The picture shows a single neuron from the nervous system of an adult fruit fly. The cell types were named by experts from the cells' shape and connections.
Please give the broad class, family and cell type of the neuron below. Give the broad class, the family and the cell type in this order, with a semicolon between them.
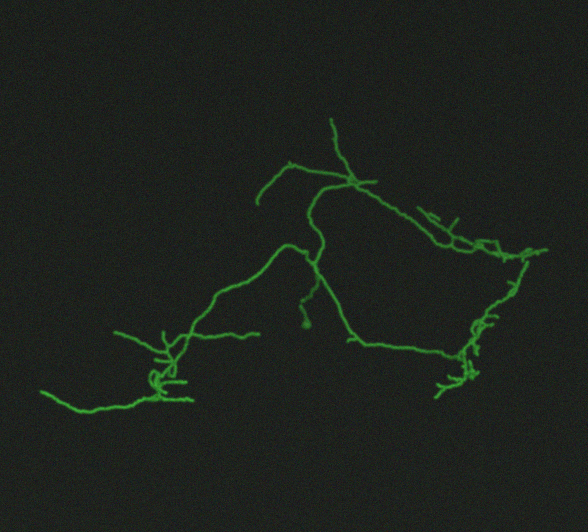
central-brain intrinsic neuron; hemilineage DM6_central1; CB4201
